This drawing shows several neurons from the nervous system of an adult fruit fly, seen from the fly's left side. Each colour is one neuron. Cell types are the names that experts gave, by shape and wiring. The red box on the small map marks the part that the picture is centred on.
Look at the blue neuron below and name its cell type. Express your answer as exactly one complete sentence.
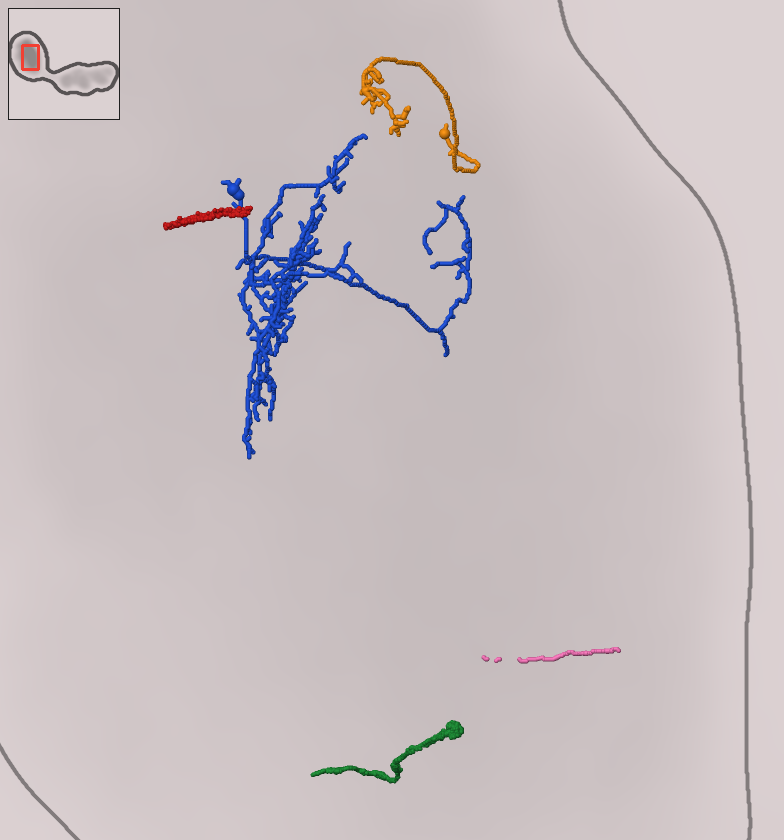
A cell of type Lawf1 is what this neuron is.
